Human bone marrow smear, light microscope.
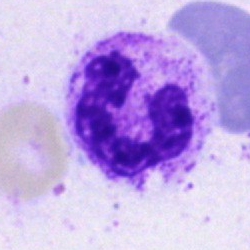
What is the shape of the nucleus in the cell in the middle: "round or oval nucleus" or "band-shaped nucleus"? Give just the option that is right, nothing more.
Band-shaped nucleus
